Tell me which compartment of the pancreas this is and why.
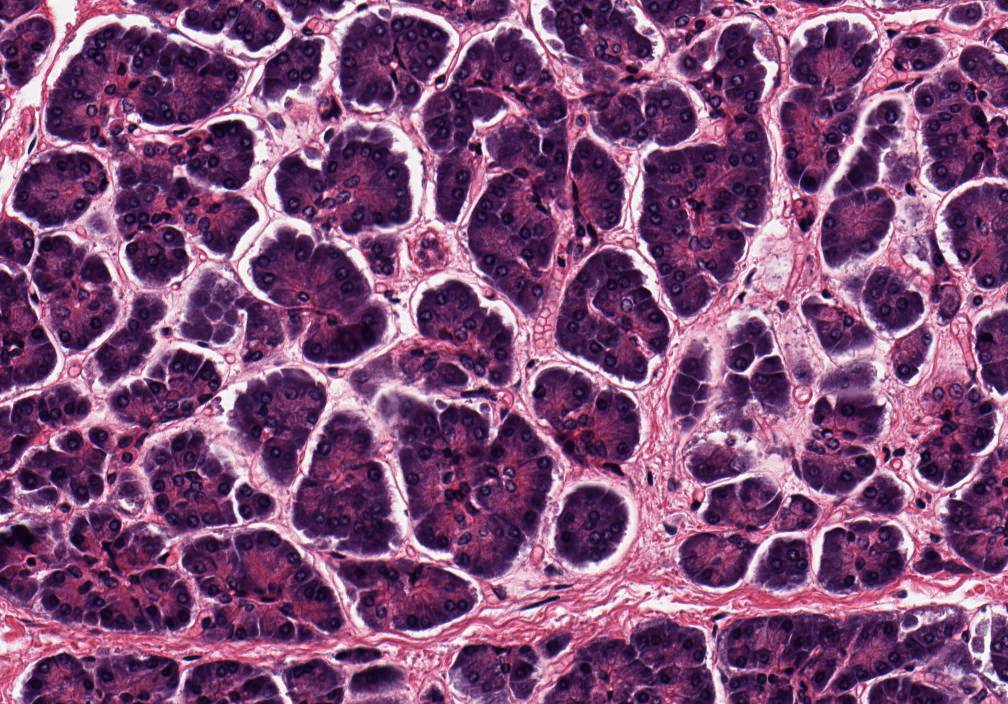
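Exocrine pancreas is the tissue here. Each acinus is built of pyramidal cells arranged radially around a small central point, and the acinar cytoplasm stains deep purple.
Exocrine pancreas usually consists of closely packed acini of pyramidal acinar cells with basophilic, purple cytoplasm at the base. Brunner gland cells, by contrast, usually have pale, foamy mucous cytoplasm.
The acinar lumens are very narrow and barely visible, and narrow white clefts separate many acini from the surrounding stroma.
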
